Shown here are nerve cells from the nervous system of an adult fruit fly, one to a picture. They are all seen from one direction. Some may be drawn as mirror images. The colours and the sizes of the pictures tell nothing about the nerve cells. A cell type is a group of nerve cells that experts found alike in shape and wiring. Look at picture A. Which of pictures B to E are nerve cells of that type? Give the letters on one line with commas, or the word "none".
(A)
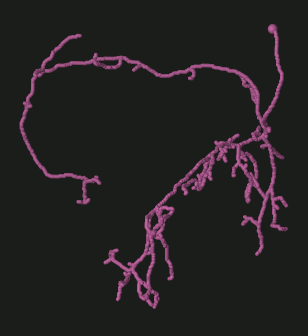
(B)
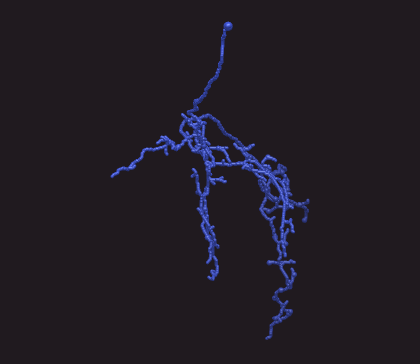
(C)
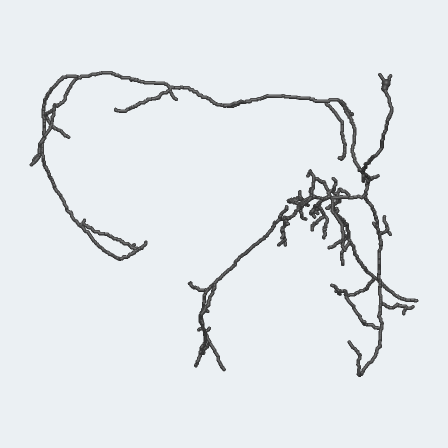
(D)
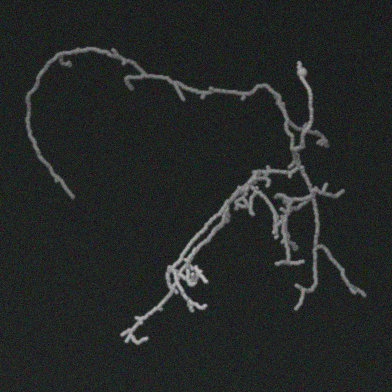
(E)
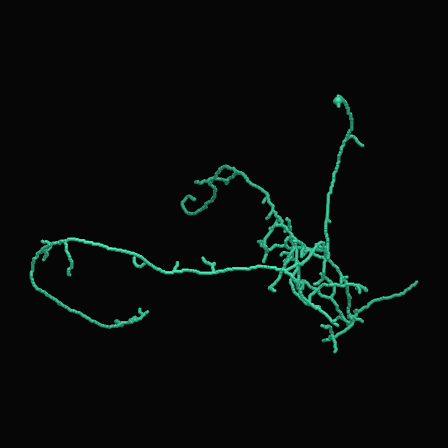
C, D, E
